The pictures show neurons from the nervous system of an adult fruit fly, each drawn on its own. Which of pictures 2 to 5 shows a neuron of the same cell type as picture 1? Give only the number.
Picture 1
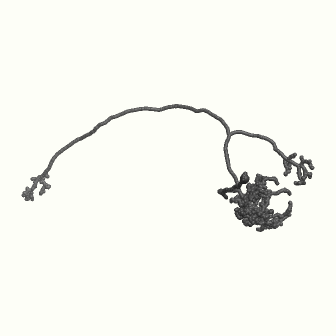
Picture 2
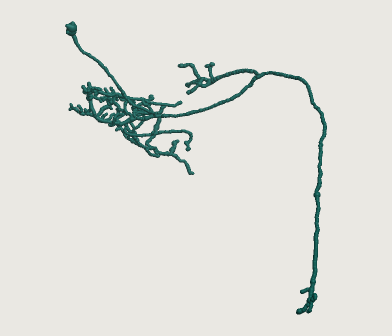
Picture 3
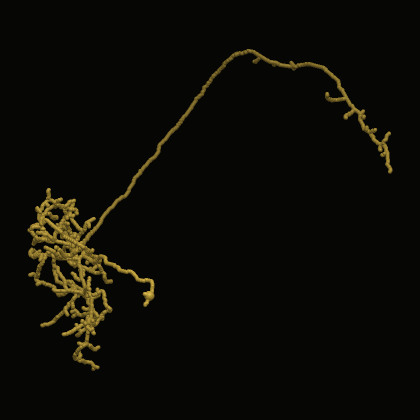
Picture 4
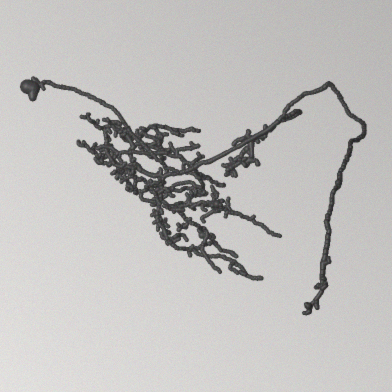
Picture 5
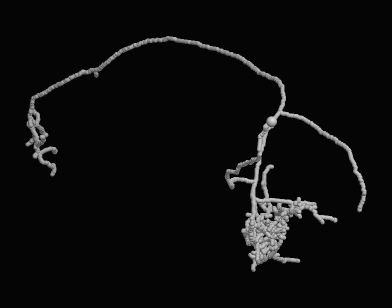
4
